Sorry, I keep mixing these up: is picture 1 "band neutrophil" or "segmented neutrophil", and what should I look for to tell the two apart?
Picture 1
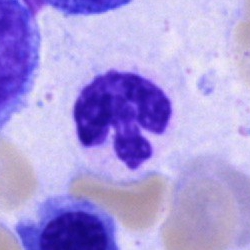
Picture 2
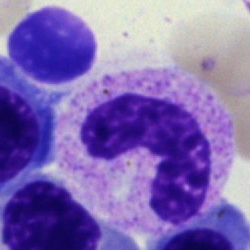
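As I look, picture 1 is the segmented neutrophil and picture 2 is the band neutrophil. In picture 1 the nucleus is divided into several lobes, clefts opening toward the bottom, whereas in picture 2 it is a single unsegmented band bent into a C shape.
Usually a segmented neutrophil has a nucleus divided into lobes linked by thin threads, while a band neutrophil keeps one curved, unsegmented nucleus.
Otherwise, picture 1 shows dark purple, coarsely clumped chromatin, no visible nucleoli, and pale cytoplasm with a faint pinkish-lilac tint. Picture 2 has a roughly round, smooth outline and plentiful pale pink-lilac cytoplasm with fine pink-violet granules scattered throughout.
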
